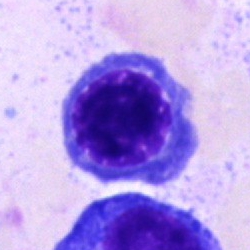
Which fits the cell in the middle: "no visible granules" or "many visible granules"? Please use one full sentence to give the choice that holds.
Within its cytoplasm there is no visible granule.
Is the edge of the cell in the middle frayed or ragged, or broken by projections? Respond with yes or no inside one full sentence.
Yes, this cell's edge is broken by ragged or frayed parts, projections, blebs or tags.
